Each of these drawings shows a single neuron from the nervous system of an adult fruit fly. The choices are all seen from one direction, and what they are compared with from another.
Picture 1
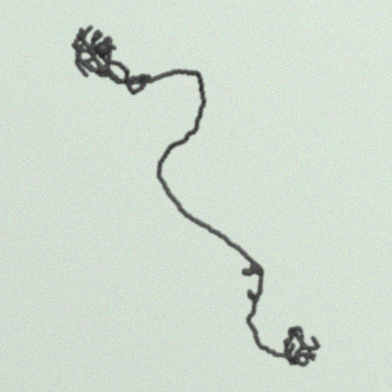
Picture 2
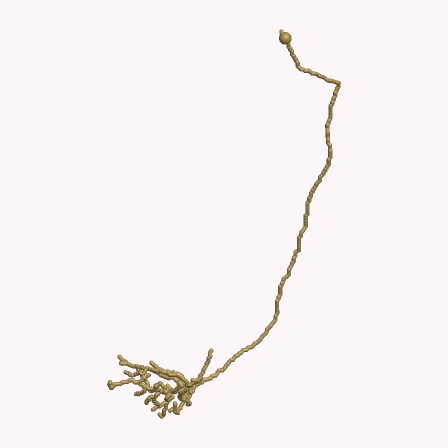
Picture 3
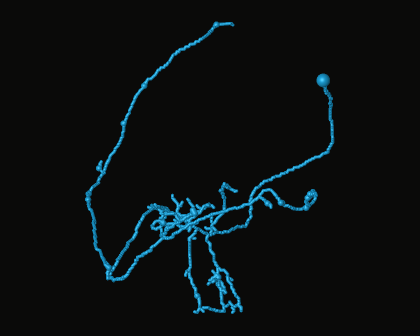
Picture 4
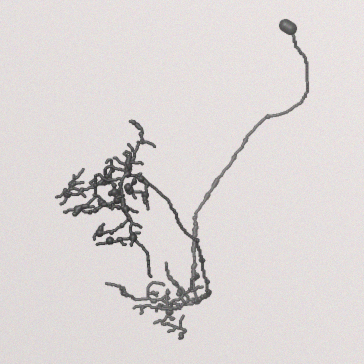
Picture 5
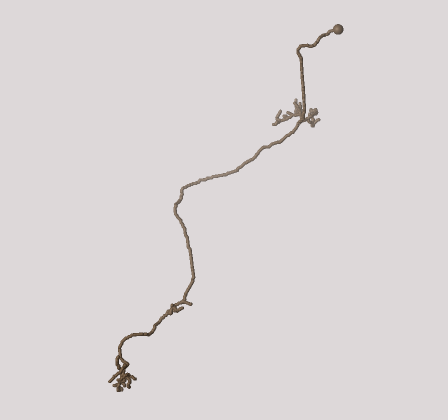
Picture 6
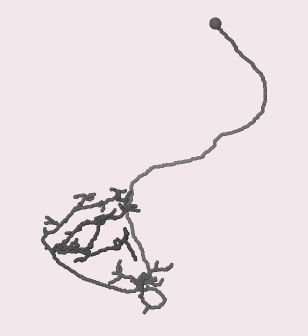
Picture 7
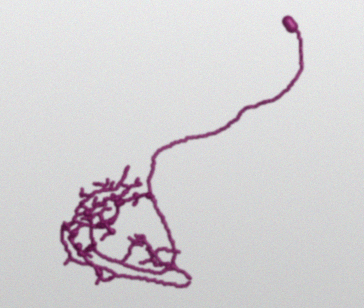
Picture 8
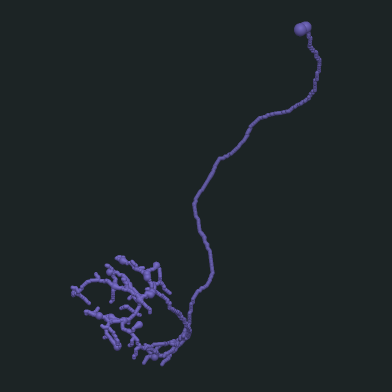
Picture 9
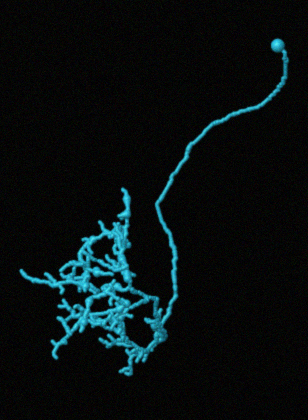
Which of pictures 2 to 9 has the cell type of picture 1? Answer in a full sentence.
Picture 5 shows a neuron of the same cell type.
